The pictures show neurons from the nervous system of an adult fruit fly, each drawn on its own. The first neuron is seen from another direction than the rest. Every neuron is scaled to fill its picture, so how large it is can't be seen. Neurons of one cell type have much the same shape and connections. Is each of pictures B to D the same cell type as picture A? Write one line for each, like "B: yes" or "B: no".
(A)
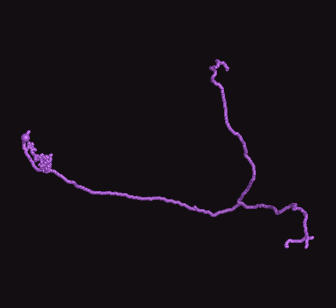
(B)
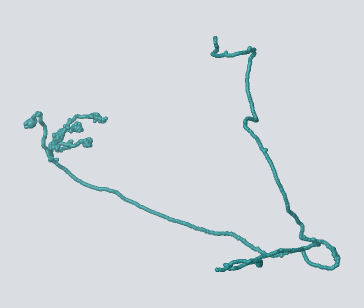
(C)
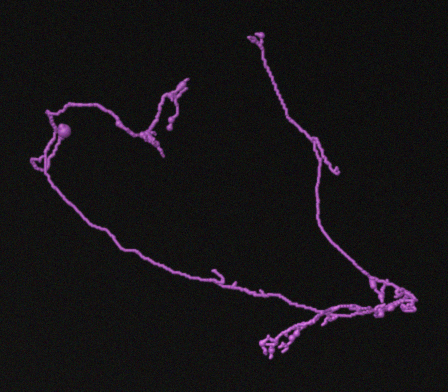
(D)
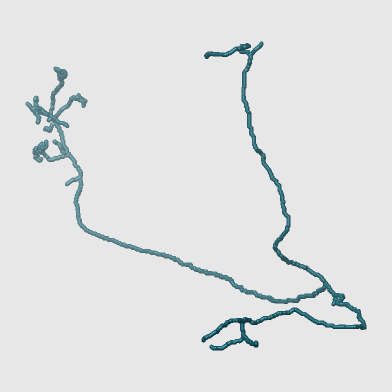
B: yes
C: no
D: yes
